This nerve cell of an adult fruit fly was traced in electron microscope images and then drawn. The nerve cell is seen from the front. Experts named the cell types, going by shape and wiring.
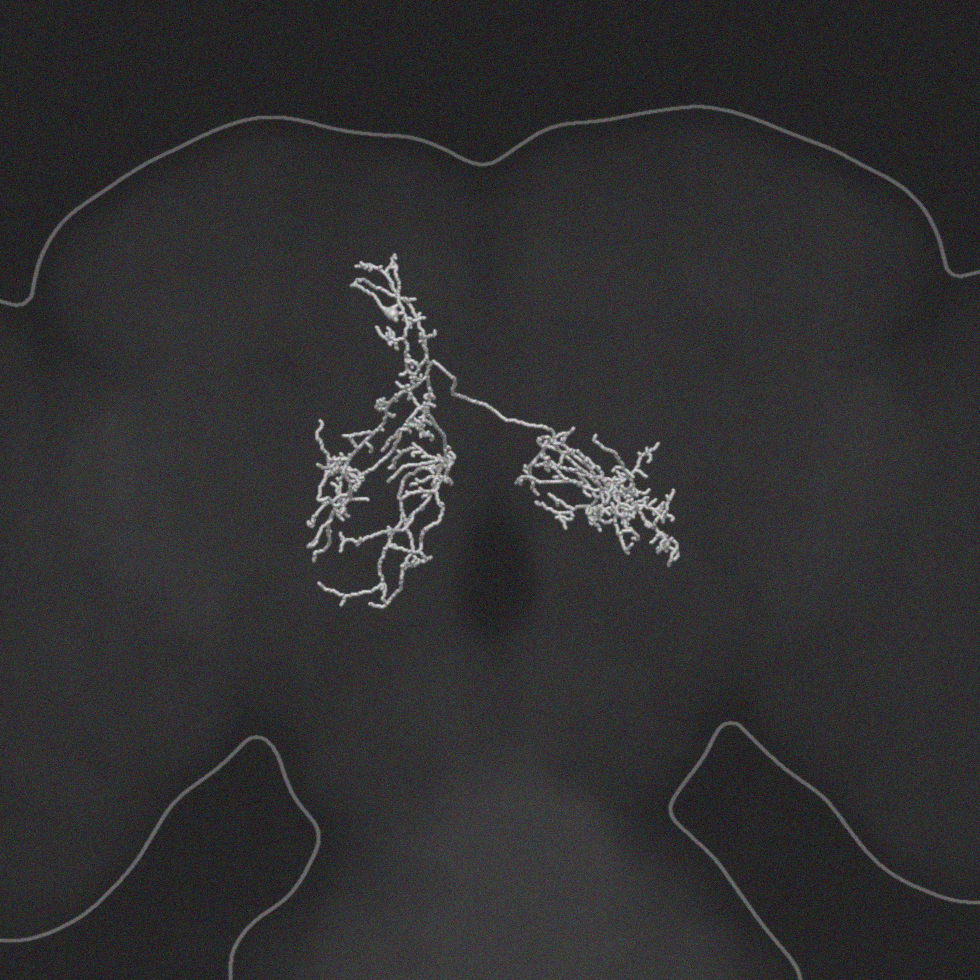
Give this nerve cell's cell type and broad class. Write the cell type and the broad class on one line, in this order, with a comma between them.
LAL008, central-brain intrinsic neuron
